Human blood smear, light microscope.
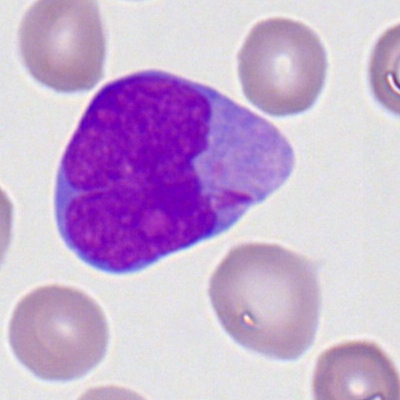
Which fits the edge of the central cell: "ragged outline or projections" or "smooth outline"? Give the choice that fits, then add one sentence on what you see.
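Smooth outline. The cell surface is smooth, without projections.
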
